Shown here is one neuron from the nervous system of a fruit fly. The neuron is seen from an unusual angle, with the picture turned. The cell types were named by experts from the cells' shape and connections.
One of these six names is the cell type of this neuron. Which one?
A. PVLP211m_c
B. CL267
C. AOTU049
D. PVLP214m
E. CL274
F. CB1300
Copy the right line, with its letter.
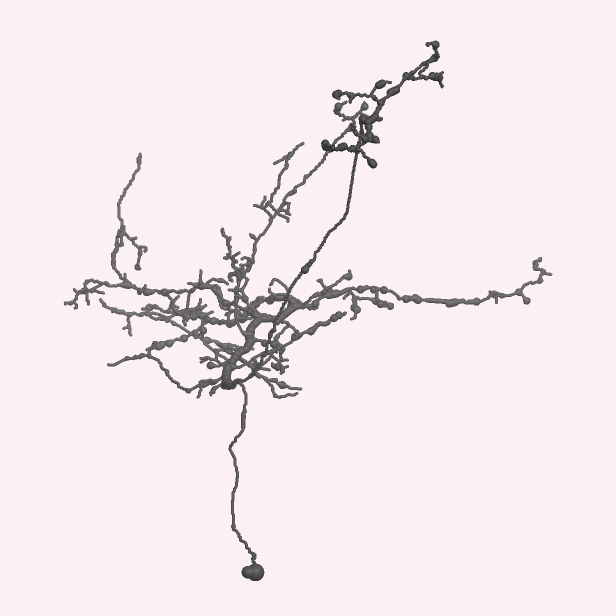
C. AOTU049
